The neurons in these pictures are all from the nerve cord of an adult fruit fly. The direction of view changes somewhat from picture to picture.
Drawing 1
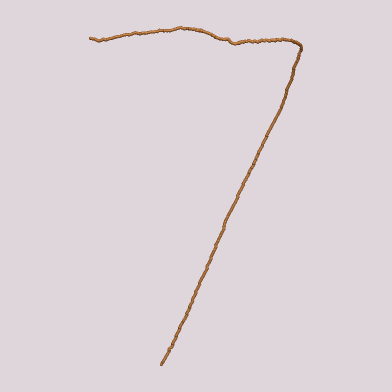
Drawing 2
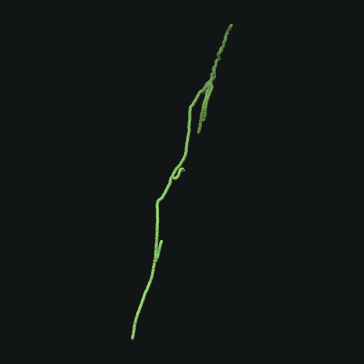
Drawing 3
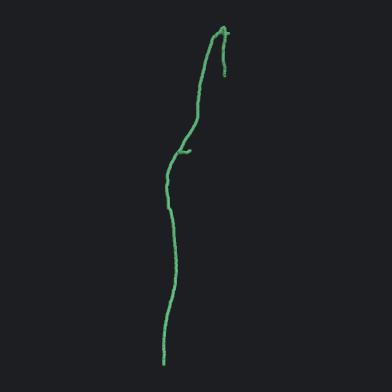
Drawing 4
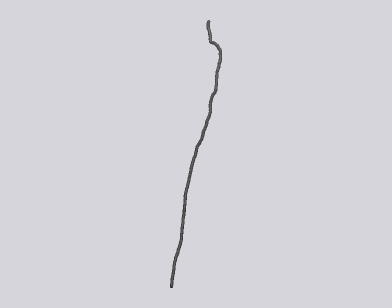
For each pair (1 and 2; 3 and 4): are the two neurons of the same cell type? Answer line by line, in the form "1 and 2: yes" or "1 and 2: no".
1 and 2: no
3 and 4: no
